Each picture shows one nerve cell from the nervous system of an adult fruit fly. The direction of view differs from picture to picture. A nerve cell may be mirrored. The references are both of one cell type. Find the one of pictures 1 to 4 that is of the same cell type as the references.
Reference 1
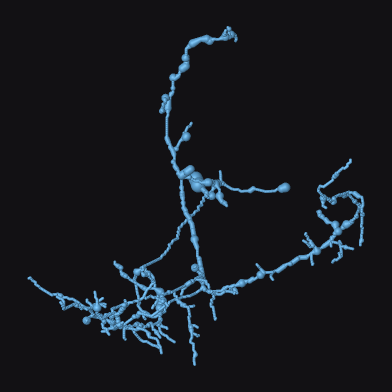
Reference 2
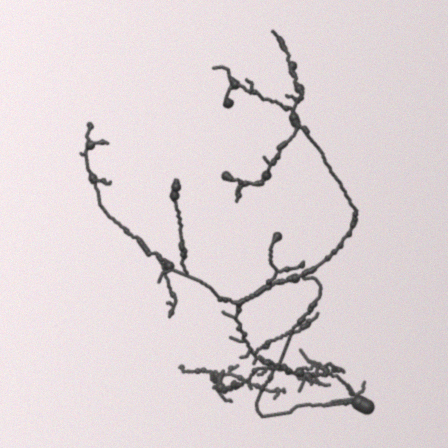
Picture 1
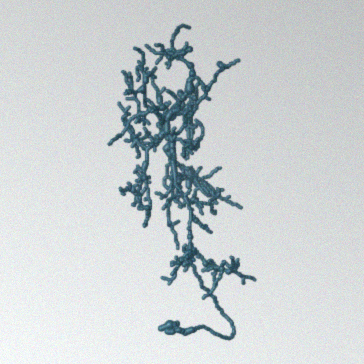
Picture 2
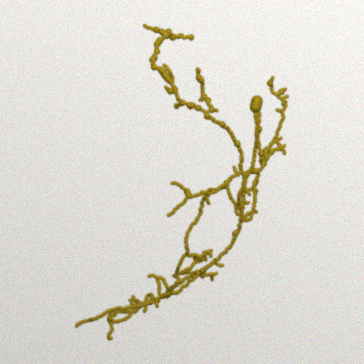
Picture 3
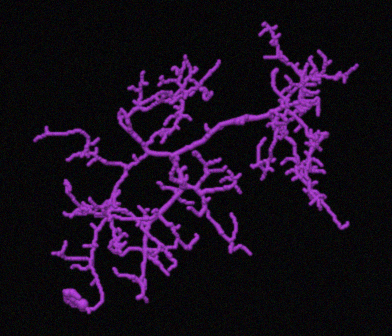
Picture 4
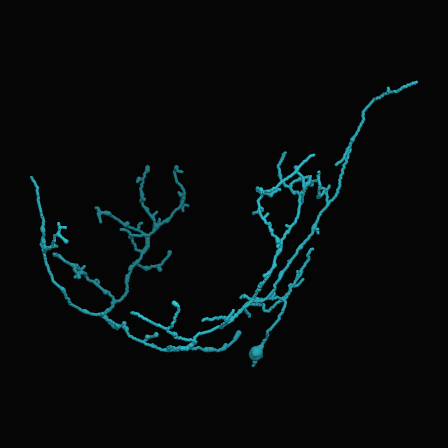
2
